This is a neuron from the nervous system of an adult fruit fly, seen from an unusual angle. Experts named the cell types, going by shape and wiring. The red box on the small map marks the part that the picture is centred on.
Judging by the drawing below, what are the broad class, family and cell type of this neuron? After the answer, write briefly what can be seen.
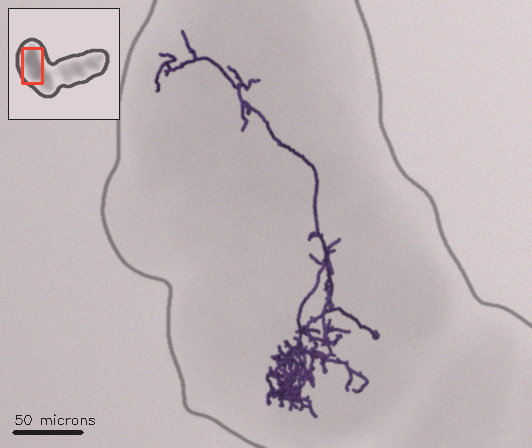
Its broad class is central-brain intrinsic neuron. Its family is hemilineage LHl2_ventral. It is of cell type CB1911. It is in the brain and does not reach the nerve cord. By the scale bar it is about 300 microns tall in this view.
